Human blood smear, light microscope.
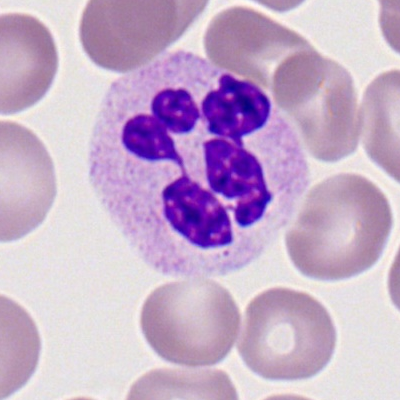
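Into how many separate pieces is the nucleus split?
At least five lobes, linked to one another by thin strands of chromatin.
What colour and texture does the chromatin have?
It is dark purple and coarsely clumped.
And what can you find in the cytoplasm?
Fine, faint lilac granules, scattered evenly through it.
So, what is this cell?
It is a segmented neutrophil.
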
